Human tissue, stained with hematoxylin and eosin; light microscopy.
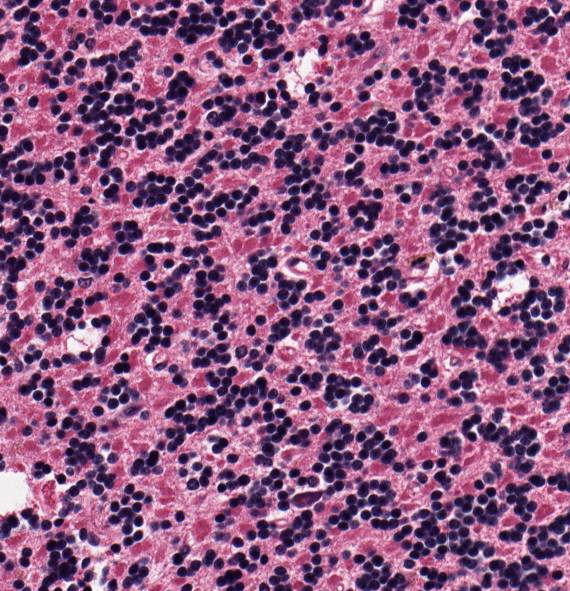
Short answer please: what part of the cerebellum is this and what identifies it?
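Shown here is the granular layer. Its packed cells have small, round, darkly staining nuclei with very scant cytoplasm around them.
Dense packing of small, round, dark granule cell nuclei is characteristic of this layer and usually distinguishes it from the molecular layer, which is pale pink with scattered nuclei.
A few small thin-walled vessels are scattered through the field, one near the centre, and no epithelium or glandular structures are present.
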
